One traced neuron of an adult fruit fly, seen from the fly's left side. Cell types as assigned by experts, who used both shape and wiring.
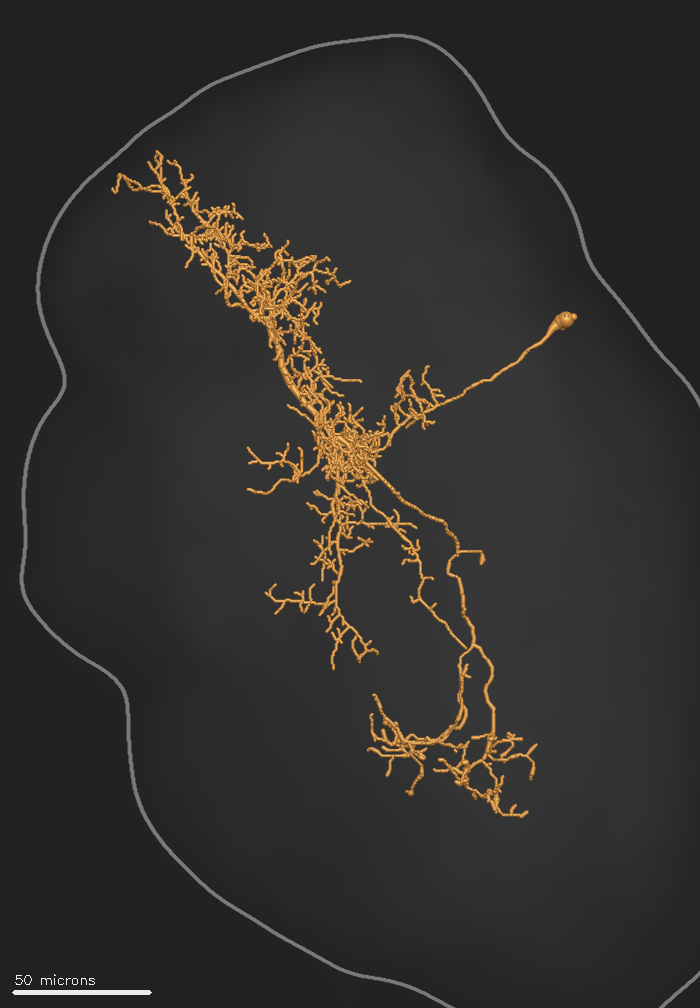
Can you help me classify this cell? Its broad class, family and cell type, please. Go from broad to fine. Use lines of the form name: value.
broad class: central-brain intrinsic neuron
family: hemilineage DM6_central1
cell type: SIP091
